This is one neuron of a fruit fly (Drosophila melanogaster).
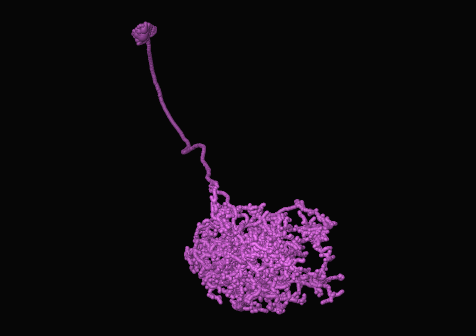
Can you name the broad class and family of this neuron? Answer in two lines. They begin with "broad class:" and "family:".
broad class: central-brain intrinsic neuron
family: hemilineage VLPl4_anterior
